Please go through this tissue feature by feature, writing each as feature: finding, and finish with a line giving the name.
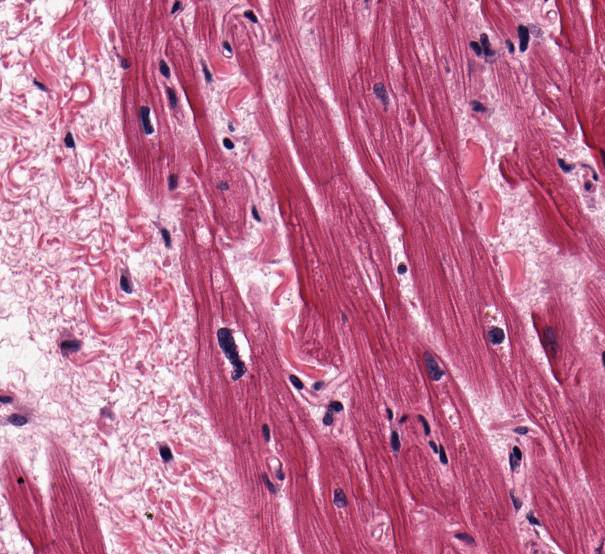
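Muscle fibres: elongated and eosinophilic, filling roughly the right two-thirds of the field
Nuclei: central within the fibres
Myofibrils: fine lengthwise lines along the pink cytoplasm
Nuclear ends: a pale clear zone within the cytoplasm in some fibres
Name: atrial appendage of the heart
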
